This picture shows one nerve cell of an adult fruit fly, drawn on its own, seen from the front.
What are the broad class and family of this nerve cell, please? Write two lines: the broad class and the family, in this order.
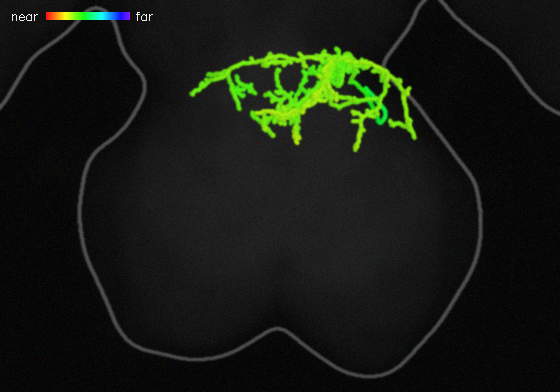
nerve-cord intrinsic neuron
hemilineage 11B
